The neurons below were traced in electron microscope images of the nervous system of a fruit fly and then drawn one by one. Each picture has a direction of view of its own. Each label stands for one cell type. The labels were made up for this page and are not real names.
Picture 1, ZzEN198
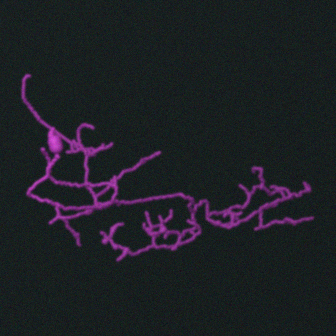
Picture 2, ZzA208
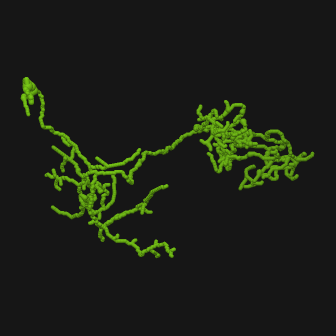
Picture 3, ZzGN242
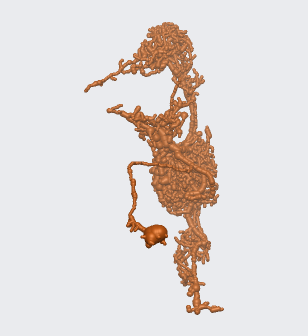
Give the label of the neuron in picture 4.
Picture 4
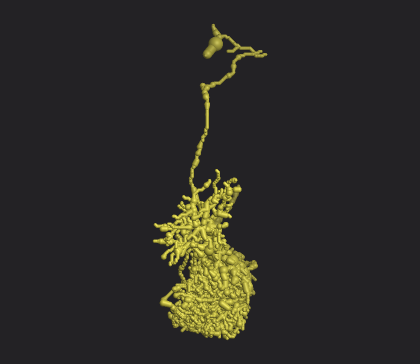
ZzGN242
